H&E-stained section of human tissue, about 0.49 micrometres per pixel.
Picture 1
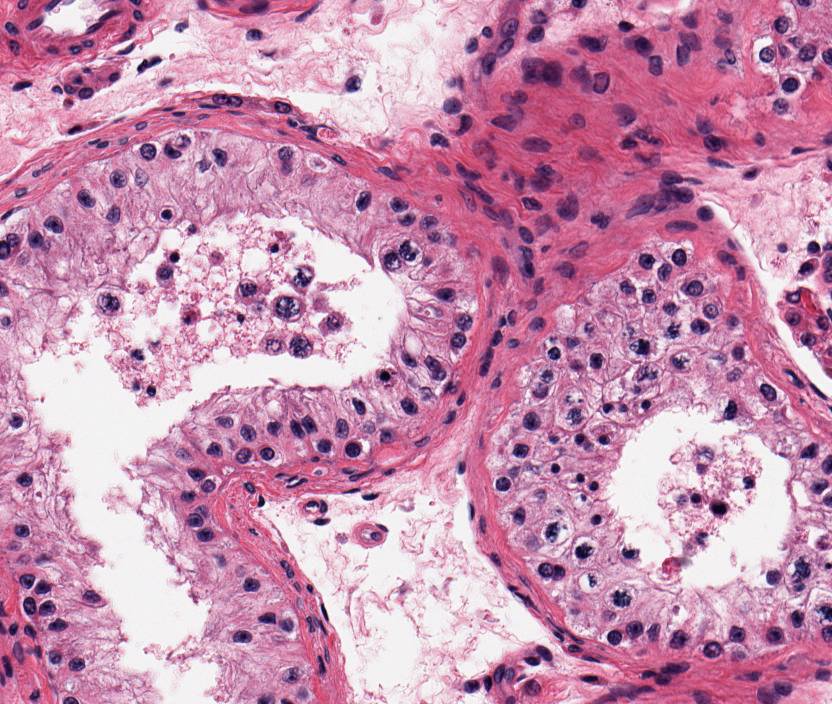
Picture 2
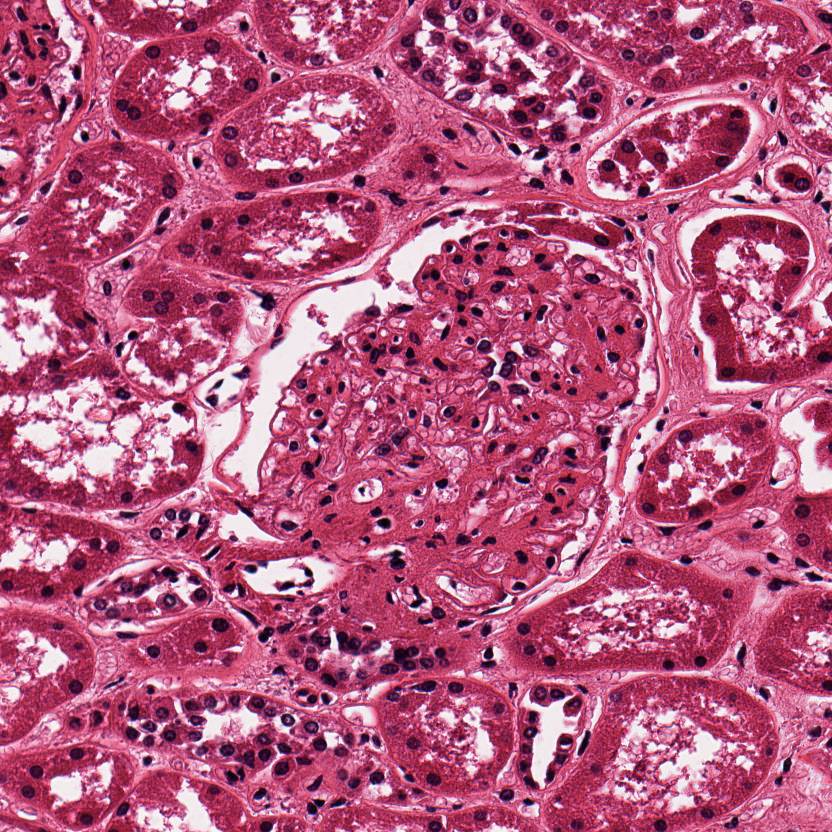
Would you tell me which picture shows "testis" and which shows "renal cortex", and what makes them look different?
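Picture 1 is testis; picture 2 is renal cortex. Picture 1 consists of rounded tubules in cross and oblique section, lined by stratified epithelium several cells thick, the right one holding many large round cells with coarse, clumped dark chromatin. Picture 2 centres on a single rounded glomerulus whose tuft is crowded with small dark nuclei, ringed by closely packed tubules mostly lined by cuboidal cells with deeply eosinophilic cytoplasm and round dark nuclei. In picture 1 the interstitium is loose, pale and wispy, denser and more cellular at upper right.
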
